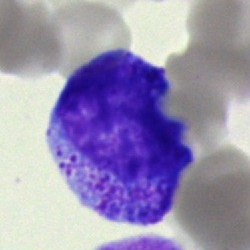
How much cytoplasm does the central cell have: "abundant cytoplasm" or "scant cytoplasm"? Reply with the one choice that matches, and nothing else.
Scant cytoplasm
